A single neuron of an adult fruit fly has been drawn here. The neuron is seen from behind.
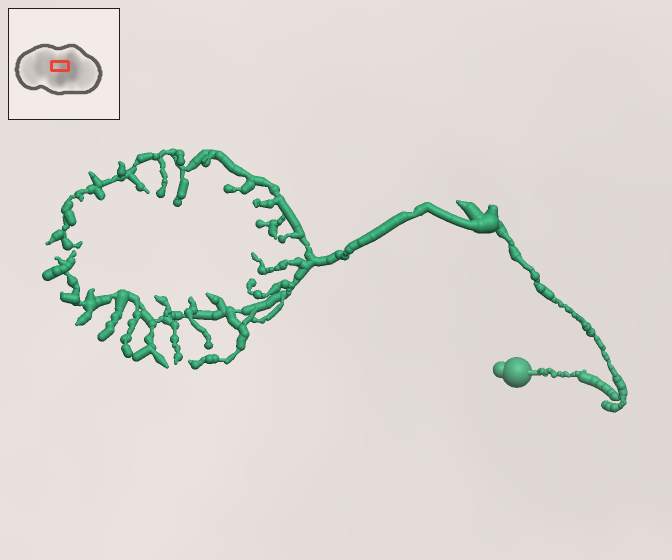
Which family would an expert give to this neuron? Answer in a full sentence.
The family is hemilineage EBa1.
